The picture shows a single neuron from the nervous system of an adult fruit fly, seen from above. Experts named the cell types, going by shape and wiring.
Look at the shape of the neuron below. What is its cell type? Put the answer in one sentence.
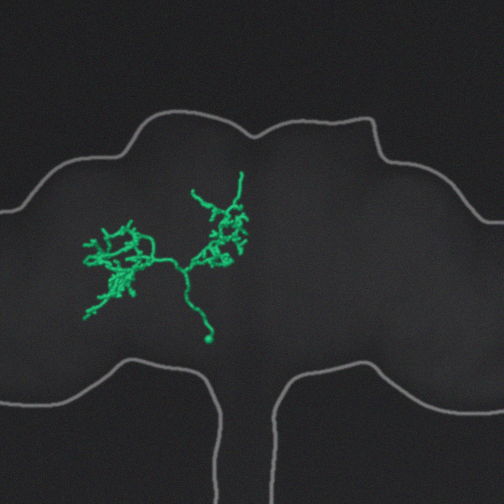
The cell type is SMP389_c.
